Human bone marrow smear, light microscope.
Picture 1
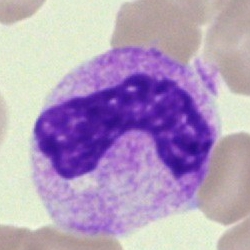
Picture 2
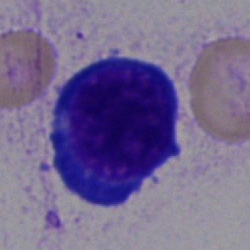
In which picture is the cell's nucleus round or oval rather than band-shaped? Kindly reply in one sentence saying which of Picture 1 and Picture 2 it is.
A compact round or oval nucleus belongs to the cell in Picture 2.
